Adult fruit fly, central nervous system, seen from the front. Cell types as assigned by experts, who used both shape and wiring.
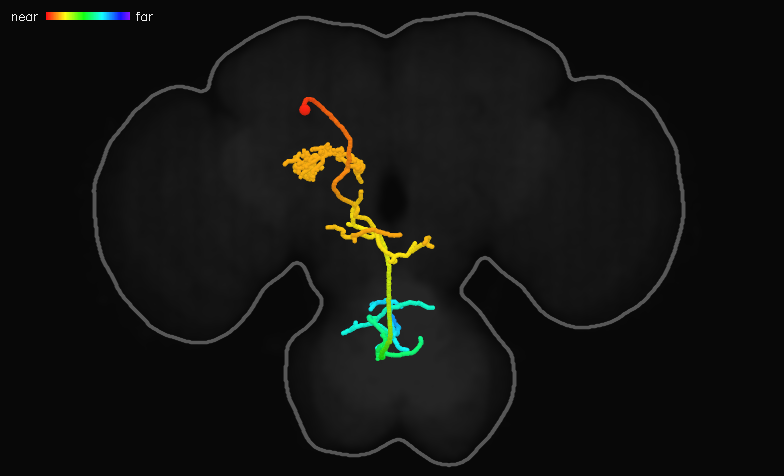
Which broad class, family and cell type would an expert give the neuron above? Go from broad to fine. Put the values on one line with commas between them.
descending neuron, hemilineage WEDd1, DNa07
